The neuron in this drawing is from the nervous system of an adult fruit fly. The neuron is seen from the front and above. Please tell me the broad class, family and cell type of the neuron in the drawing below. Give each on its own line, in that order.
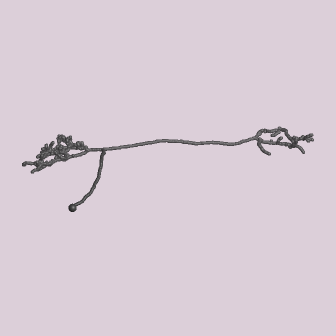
central-brain intrinsic neuron
hemilineage VLPa2
CB1428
